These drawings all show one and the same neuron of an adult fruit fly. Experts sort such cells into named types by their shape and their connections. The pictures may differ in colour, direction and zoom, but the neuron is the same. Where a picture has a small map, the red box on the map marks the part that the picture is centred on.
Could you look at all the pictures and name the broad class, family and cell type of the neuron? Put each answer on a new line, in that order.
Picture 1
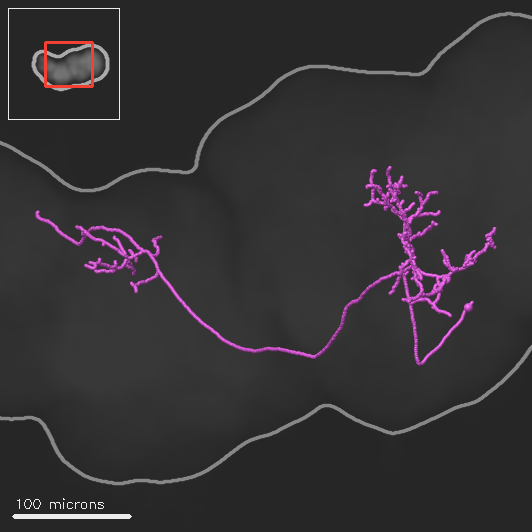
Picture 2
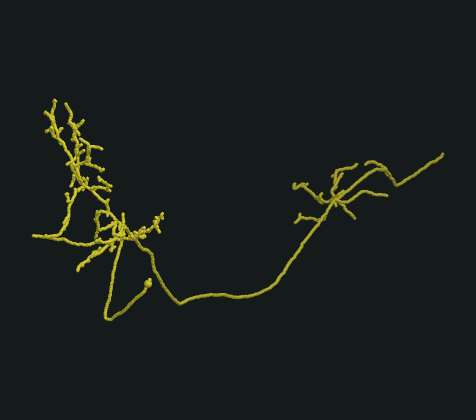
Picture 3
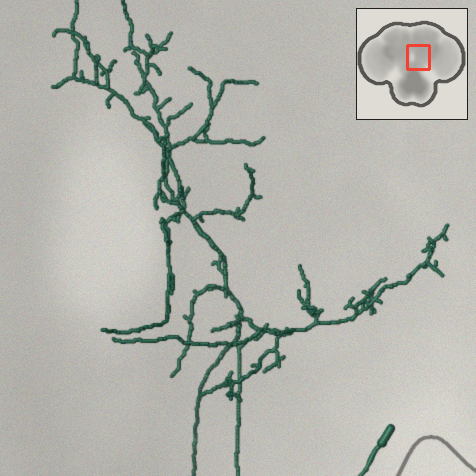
descending neuron
hemilineage LB12
DNg02_a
